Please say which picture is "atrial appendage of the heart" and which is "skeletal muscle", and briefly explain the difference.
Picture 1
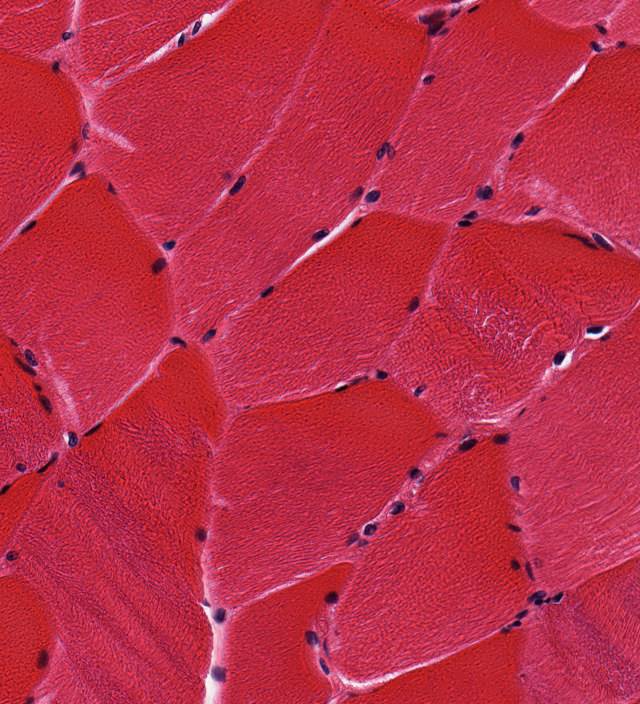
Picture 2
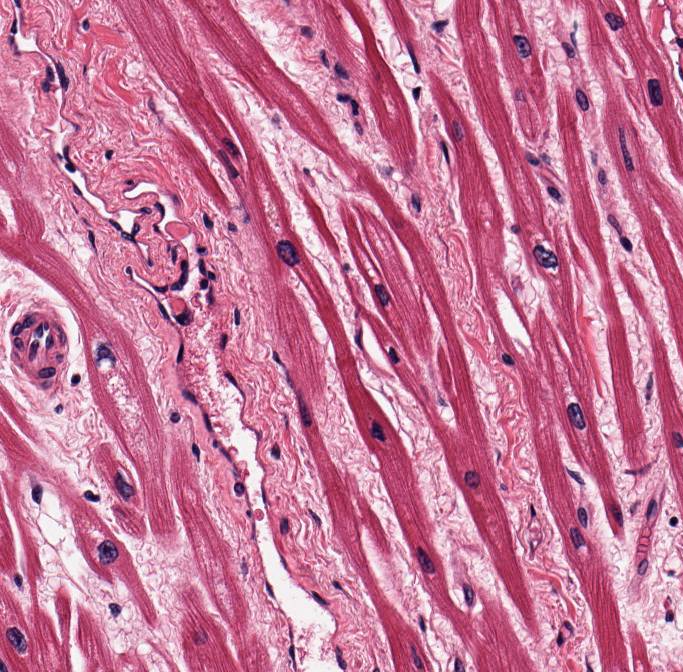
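Skeletal muscle is picture 1; atrial appendage of the heart is picture 2. In picture 1, large polygonal fibres cut in cross section pack the field edge to edge; in picture 2, long eosinophilic fibres run roughly parallel, slanting steeply from upper left to lower right. Several of these branch and rejoin neighbouring fibres. Nuclei: dark and flattened at the fibre borders in picture 1; single, oval and central in picture 2. The fibres of picture 1 are of broadly similar size, with no groups of small angular fibres, and only thin connective tissue strands between them. A small vessel cut in cross-section, with several nuclei in its wall, lies at the middle of the left edge of picture 2.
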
